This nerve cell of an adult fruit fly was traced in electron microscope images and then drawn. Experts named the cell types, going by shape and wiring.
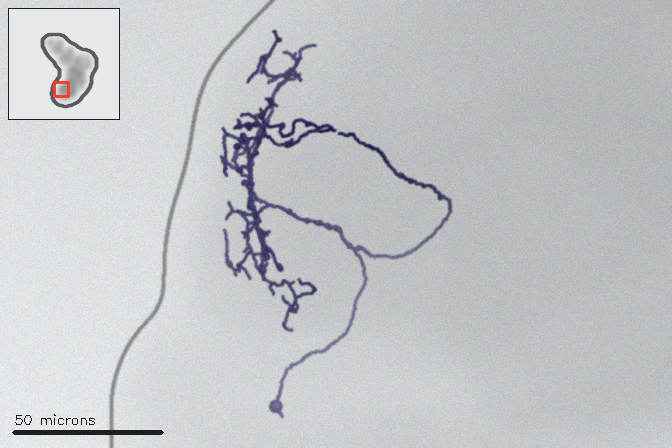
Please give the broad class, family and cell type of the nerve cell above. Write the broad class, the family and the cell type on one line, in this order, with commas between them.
central-brain intrinsic neuron, hemilineage SLPal1, SLP028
